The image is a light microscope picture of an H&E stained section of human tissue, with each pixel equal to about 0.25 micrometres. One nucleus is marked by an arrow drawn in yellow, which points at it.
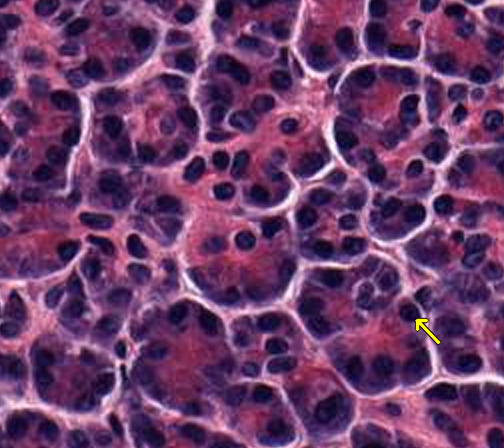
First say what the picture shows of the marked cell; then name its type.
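The nucleus is round to oval, dark and evenly stained, with no clear inner detail at this scale. Its nucleus is about the same size as the nuclei of the neighbouring cells in the same cluster. Its cytoplasm is purplish-pink, and its borders with the adjacent cells in the cluster cannot be made out. The marked cell is a pancreatic acinar cell.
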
